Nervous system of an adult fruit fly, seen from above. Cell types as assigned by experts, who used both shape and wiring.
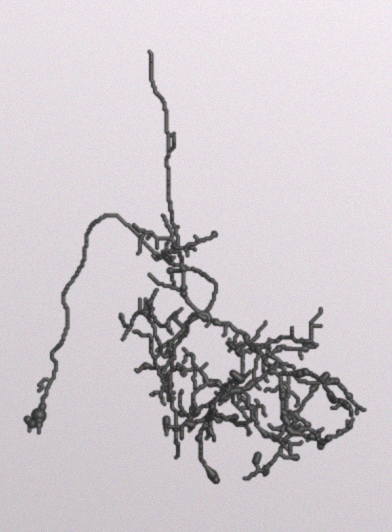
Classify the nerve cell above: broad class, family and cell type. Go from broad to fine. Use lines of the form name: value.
broad class: nerve-cord intrinsic neuron
family: hemilineage 13B
cell type: IN13B062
